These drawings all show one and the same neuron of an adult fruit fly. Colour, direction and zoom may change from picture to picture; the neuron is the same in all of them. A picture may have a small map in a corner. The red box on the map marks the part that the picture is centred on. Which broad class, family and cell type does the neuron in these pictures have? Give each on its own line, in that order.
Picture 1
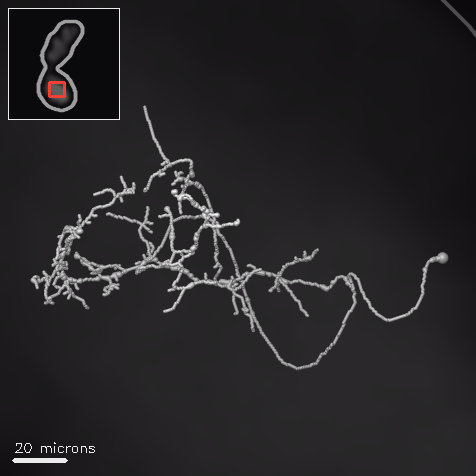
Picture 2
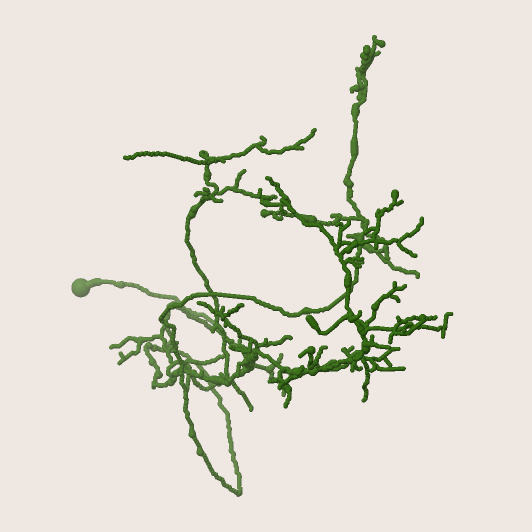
central-brain intrinsic neuron
hemilineage PSp2
CB2000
